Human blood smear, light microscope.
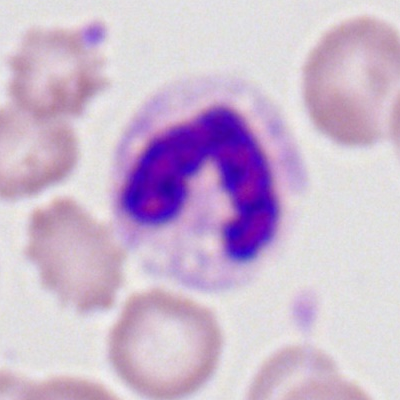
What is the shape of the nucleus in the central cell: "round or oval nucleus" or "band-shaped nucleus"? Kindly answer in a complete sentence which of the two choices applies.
A curved band without separate lobes is the shape of the nucleus.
